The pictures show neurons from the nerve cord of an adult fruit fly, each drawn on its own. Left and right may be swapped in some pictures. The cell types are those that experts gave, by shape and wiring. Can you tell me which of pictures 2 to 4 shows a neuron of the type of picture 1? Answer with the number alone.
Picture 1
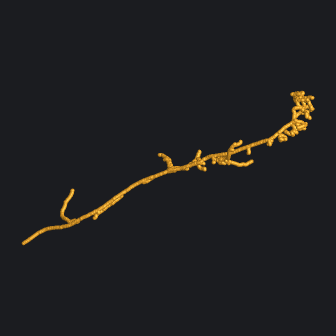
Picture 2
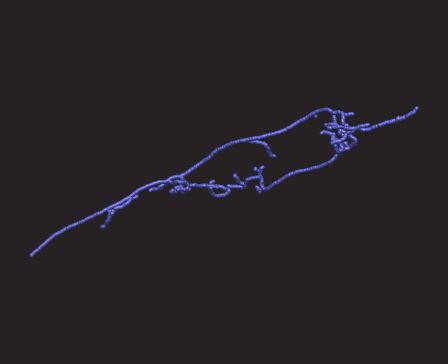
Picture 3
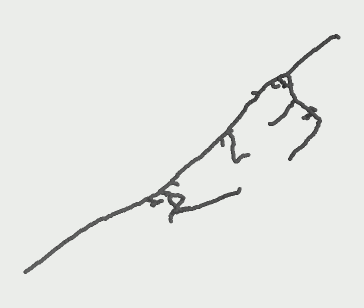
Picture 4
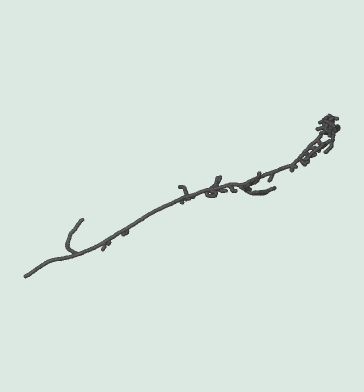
4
